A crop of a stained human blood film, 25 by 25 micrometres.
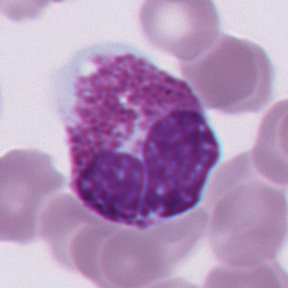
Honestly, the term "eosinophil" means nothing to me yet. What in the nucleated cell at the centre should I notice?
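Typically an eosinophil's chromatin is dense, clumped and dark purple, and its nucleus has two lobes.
Both agree with this cell, where the chromatin of both lobes is dense and dark purple.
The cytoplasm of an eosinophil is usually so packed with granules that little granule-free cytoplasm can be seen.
Here coarse reddish-purple granules crowd the cytoplasm above the nucleus, while a narrow pale rim free of granules shows at the upper left edge.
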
